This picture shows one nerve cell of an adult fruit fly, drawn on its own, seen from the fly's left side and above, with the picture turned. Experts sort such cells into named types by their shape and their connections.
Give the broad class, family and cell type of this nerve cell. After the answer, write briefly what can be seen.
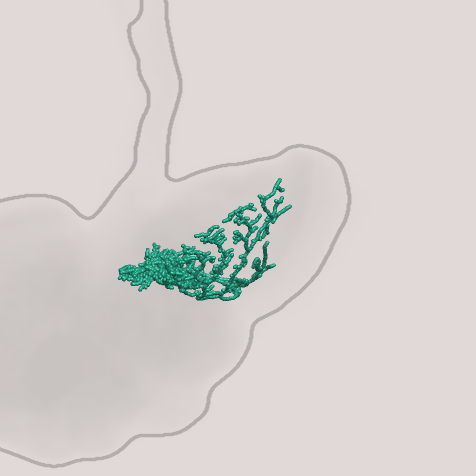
It is a visual centrifugal neuron. Its family is MeVC. It is of cell type MeVC24. As drawn here it is wider than it is tall.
